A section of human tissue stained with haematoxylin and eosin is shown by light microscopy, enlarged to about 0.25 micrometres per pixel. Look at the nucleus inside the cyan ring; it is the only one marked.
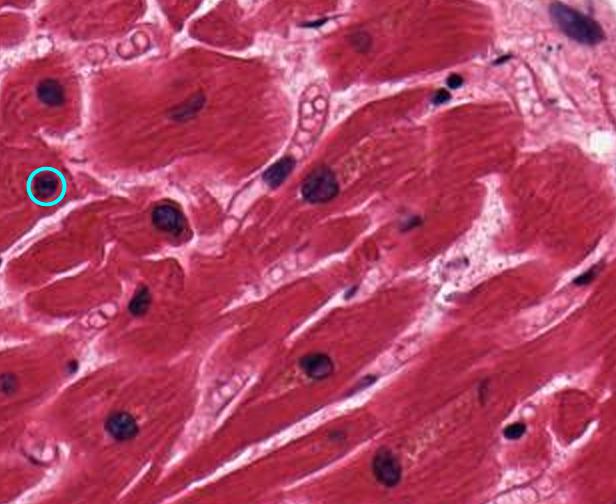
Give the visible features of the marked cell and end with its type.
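The nucleus is small, round and densely dark, smaller than most of the oval nuclei in the neighbouring fibres. The nucleus sits well inside the cell, with pink cytoplasm on all sides rather than pressed against its edge. The cytoplasm is plentiful and deep pink, with a faintly streaked texture. Along its lower side the cell is bounded by a thin pale cleft running diagonally, which separates it from the next pink fibre. The marked cell is a cardiomyocyte.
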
